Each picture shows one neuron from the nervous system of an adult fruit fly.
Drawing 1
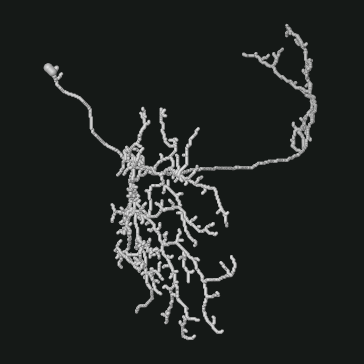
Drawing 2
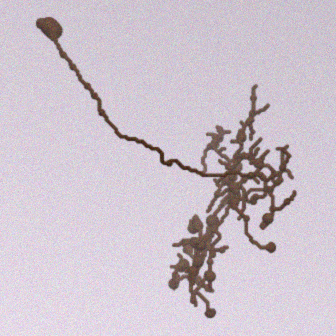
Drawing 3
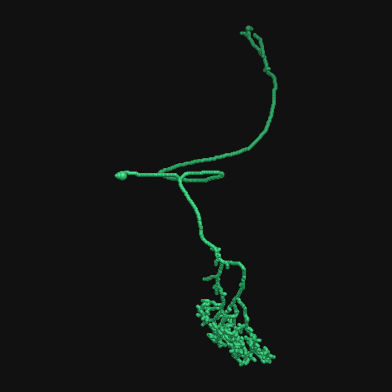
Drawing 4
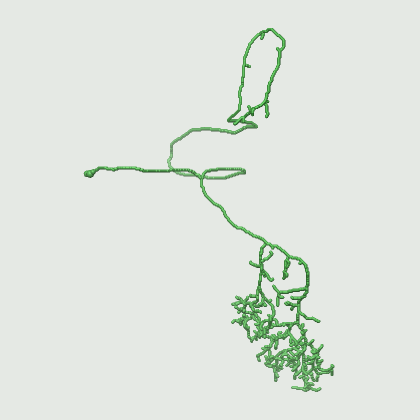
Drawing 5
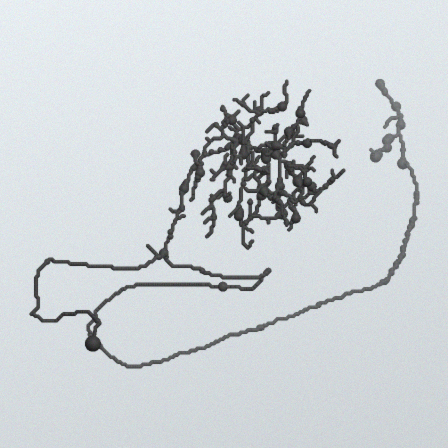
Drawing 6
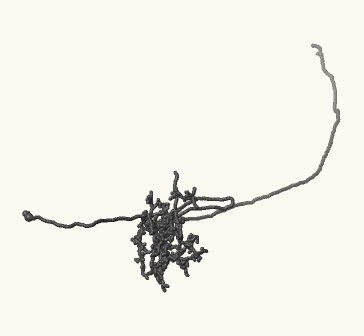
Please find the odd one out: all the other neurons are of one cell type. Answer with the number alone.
2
